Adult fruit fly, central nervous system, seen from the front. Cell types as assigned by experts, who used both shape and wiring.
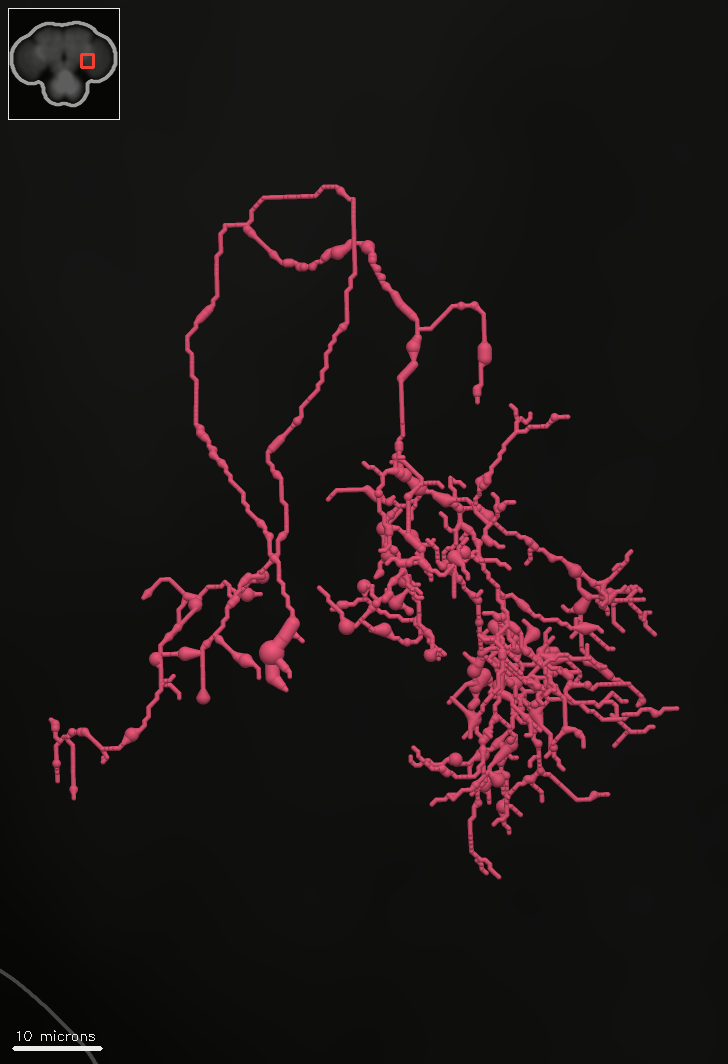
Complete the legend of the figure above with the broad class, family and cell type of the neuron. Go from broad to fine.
optic-lobe intrinsic neuron; Li; Li23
